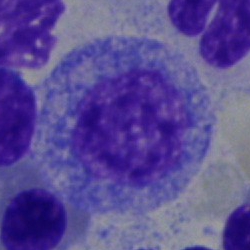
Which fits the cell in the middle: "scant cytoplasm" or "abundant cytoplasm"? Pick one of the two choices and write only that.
Abundant cytoplasm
